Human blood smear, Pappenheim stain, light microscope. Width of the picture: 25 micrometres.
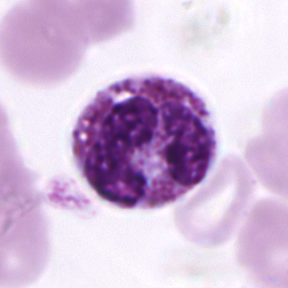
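Eosinophil at the centre of this blood smear: its nucleus forms two large lobes, one left and one right. Between them, in the middle of the cell, sits a pale area. You won't see nucleoli in the nucleus, and the cell surface has no projections.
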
